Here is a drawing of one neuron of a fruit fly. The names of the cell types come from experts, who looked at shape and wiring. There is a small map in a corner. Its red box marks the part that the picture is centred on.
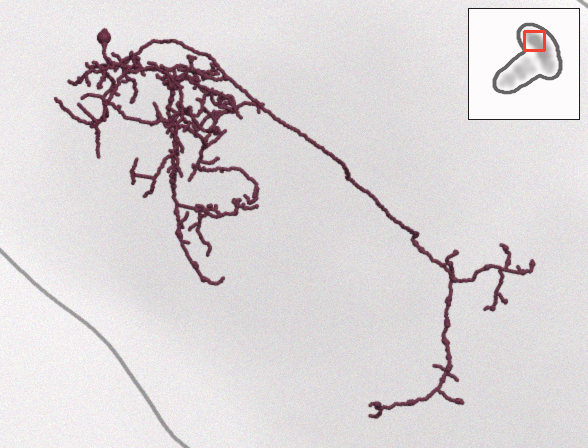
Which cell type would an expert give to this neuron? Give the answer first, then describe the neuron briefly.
Its cell type is LHAD1b2_b. Its broad class is central-brain intrinsic neuron. The cell body can be seen at the upper left of the picture. Dozens of branch ends can be seen.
